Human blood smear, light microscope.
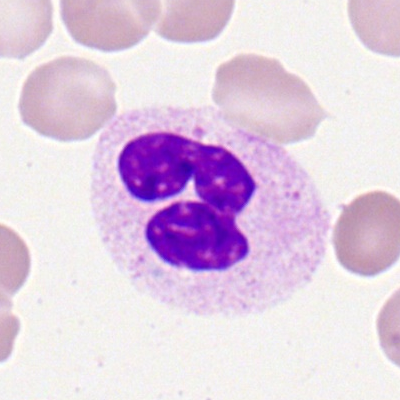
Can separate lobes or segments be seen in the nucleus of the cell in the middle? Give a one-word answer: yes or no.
Yes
